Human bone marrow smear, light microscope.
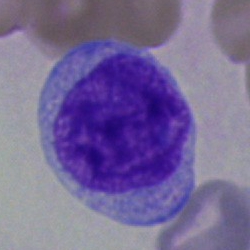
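Myelocyte, the central cell in this stained bone marrow smear. Its outline is oval and smooth. The cytoplasm is pale blue, becoming a deeper blue along the cell edge. No distinct granules are seen in the cytoplasm.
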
